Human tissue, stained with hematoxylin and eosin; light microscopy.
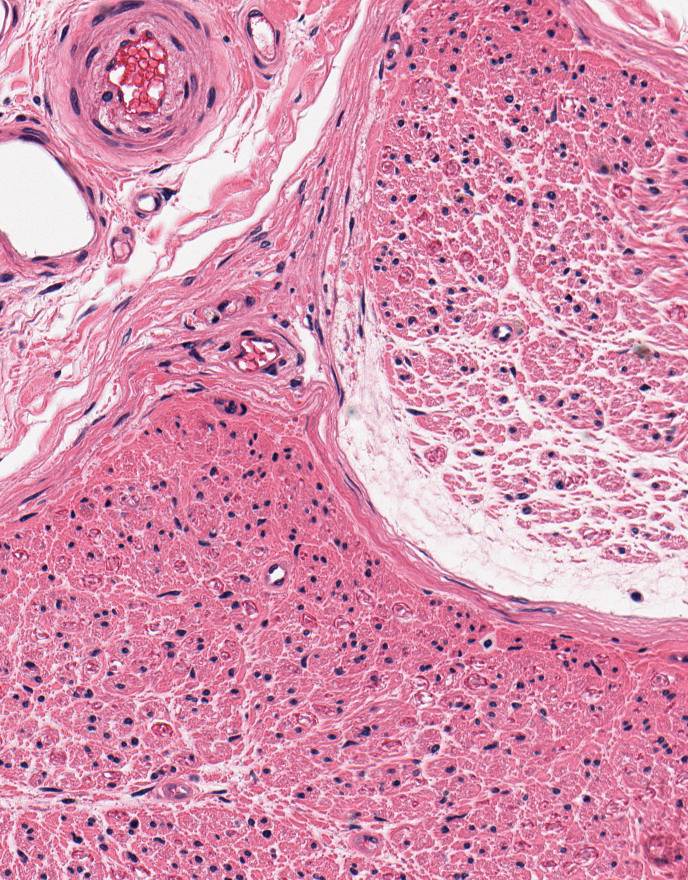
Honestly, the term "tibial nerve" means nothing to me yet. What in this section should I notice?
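The section is of the tibial nerve, and two bundles of fibres are present. Small dark round to oval nuclei are scattered evenly among the fibres in both bundles.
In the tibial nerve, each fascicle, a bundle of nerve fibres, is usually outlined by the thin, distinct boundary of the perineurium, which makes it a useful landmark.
That goes with what is seen here, where each bundle is wrapped by a thin band of dense pink connective tissue with flattened nuclei. At the top left lies a thick-walled muscular vessel, cut in cross-section, with red blood cells in its lumen. No fat cells are present anywhere in the field.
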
